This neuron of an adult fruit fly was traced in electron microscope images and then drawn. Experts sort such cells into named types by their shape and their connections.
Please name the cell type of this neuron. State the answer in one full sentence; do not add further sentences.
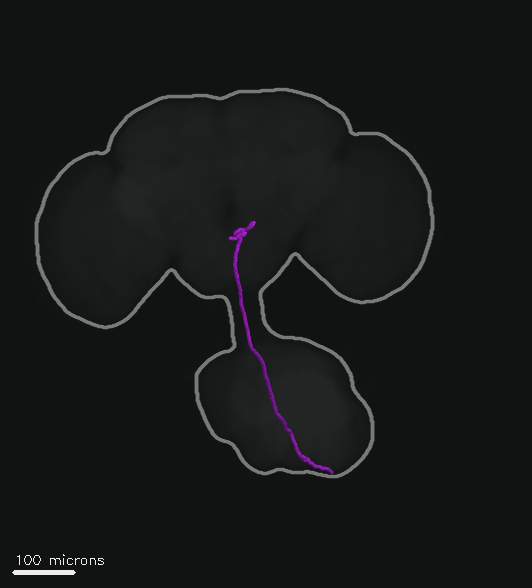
This neuron is an instance of the cell type LgAG2.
